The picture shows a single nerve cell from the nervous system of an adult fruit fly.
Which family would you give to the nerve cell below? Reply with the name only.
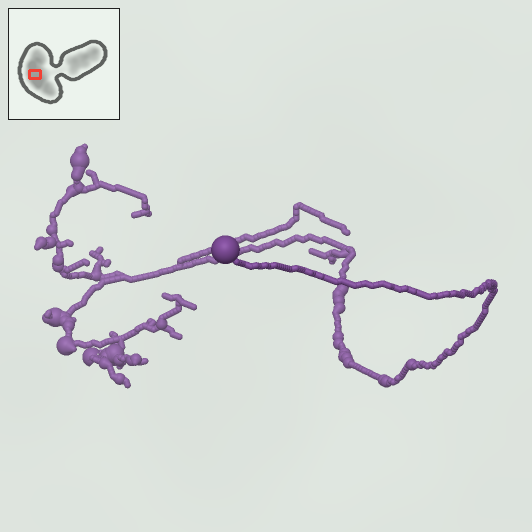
class CX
